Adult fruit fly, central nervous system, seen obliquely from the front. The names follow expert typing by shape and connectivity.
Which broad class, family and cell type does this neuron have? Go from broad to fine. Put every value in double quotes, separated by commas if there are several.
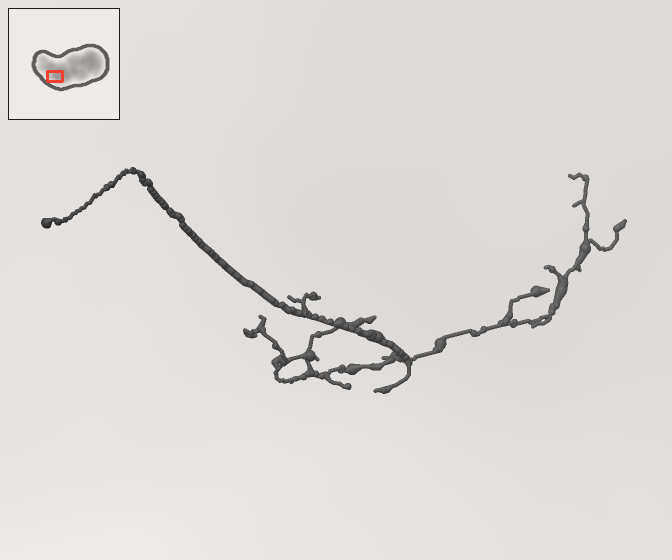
"sensory neuron entering the nerve cord", "class gustatory", "WG3"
